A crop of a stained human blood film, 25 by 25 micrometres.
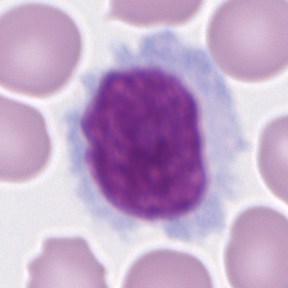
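Hairy cell in a stained smear of peripheral blood. The cell, about 18 by 15 micrometres, has a ragged border with many fine hair-like projections all round. Its pale blue-grey cytoplasm is widest above and to the right of the nucleus. The nucleus is oval, about 14 by 11 micrometres, and fills about 60% of the cell's area; its chromatin is finely mottled without coarse dark clumps.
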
